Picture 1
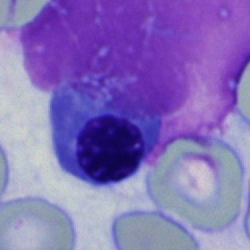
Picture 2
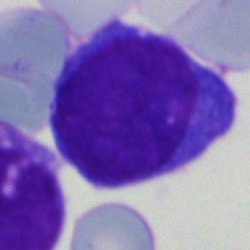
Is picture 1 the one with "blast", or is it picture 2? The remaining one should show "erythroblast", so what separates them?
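Picture 1 is the erythroblast, and picture 2 is the blast. The clearest difference is the chromatin: in the erythroblast it's dense and dark purple with coarse clumps, while in the blast it's dark purple too but finely textured, without coarse clumps.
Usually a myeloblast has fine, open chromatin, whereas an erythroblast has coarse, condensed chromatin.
The nucleus sits differently as well: in the erythroblast it lies off-centre, towards the lower part of the cell, whereas in the blast it fills most of the cell and leaves only a little cytoplasm, showing as a crescent on the right side. Both have blue cytoplasm, a deep blue in the erythroblast. The erythroblast also has a rounded outline with a smooth lower edge.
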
